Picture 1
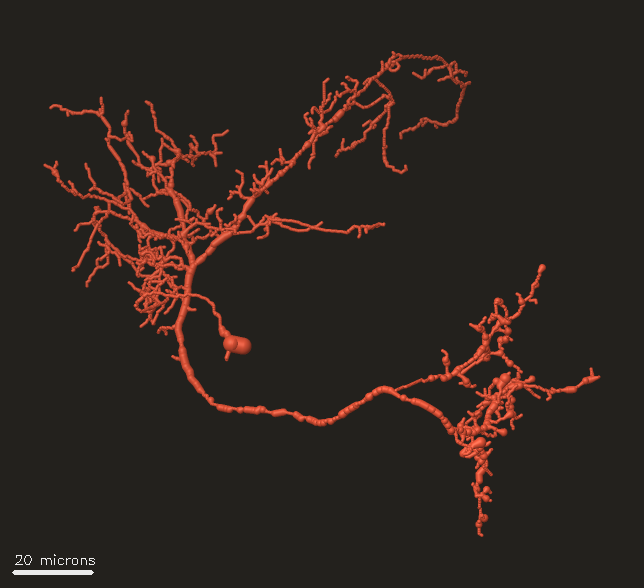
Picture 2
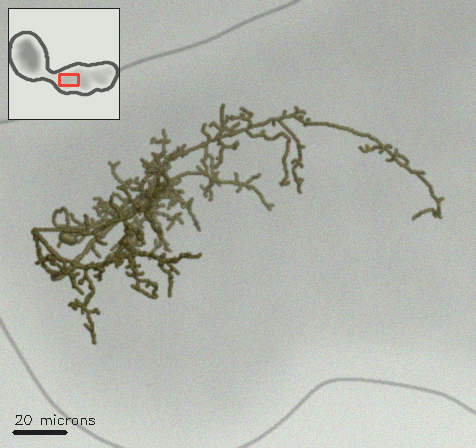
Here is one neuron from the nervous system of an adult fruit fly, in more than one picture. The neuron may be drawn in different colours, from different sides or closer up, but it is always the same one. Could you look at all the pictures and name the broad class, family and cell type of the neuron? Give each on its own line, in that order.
nerve-cord intrinsic neuron
hemilineage 01A
IN01A035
